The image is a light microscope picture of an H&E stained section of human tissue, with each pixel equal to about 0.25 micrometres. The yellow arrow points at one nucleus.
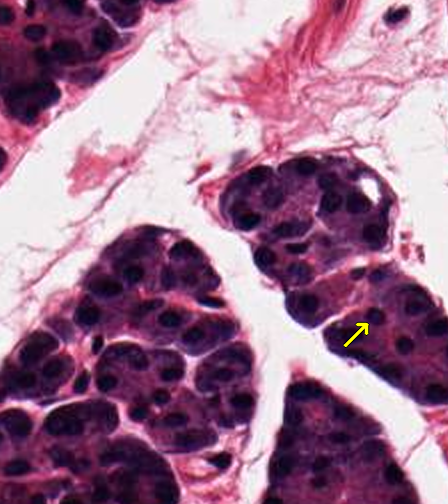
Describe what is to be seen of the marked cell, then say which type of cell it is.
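The nucleus is round, with a smooth edge and dark, fairly even staining. The cytoplasm is purple-pink and finely grainy, and it surrounds the nucleus on all sides. The cell's borders with the cells next to it are faint and hard to trace. The cell lies in a tightly packed cluster of similar cells, and the cluster is edged by clear space. The marked nucleus belongs to a pancreatic acinar cell.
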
